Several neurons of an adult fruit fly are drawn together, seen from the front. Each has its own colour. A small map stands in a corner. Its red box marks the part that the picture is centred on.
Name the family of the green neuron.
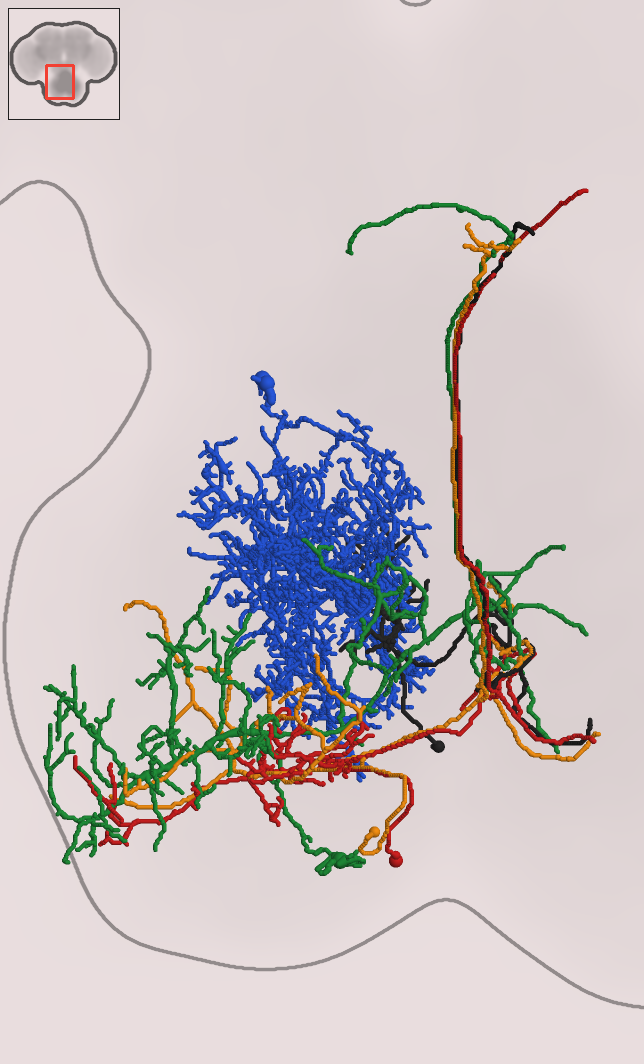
hemilineage 05B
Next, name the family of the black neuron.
hemilineage 10B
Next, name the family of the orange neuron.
hemilineage 10B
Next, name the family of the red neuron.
hemilineage 10B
